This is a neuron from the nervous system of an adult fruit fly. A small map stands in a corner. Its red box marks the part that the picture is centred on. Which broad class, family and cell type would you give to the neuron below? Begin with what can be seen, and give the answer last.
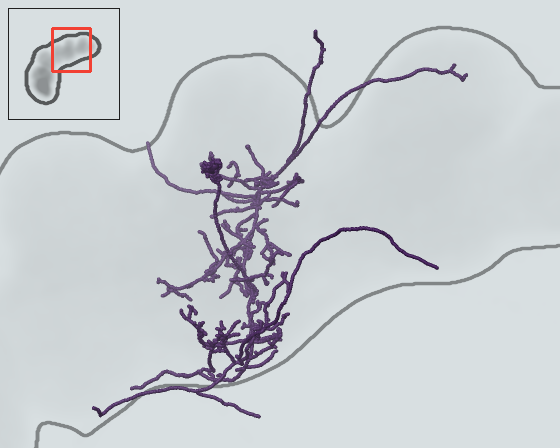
Dozens of branch ends can be seen. As drawn here it is about as wide as it is tall. Its broad class is efferent neuron of the nerve cord. The family is hemilineage 00B. Its cell type is EN00B015.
